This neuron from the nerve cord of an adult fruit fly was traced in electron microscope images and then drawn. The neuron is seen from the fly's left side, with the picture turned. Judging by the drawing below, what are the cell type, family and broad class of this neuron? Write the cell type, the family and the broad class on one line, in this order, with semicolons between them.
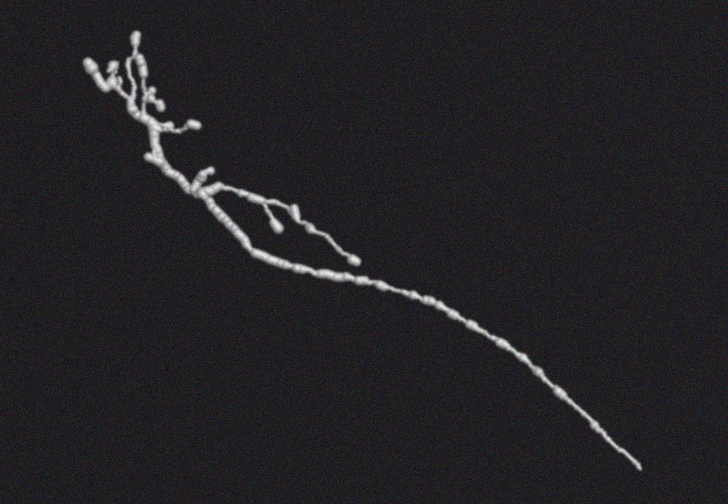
DNge086; hemilineage LB6; descending neuron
